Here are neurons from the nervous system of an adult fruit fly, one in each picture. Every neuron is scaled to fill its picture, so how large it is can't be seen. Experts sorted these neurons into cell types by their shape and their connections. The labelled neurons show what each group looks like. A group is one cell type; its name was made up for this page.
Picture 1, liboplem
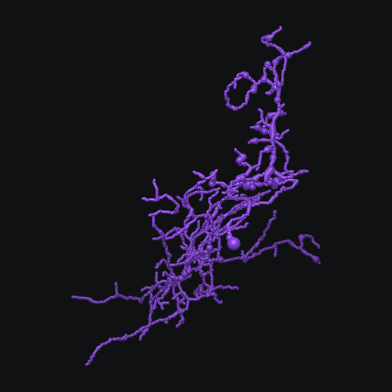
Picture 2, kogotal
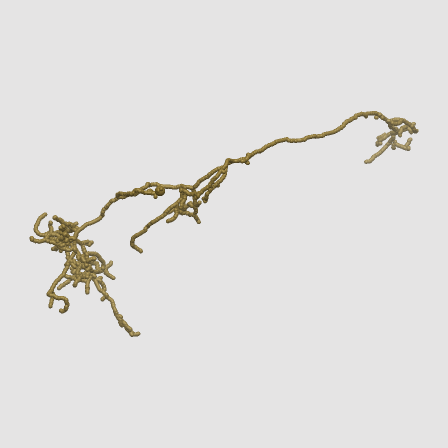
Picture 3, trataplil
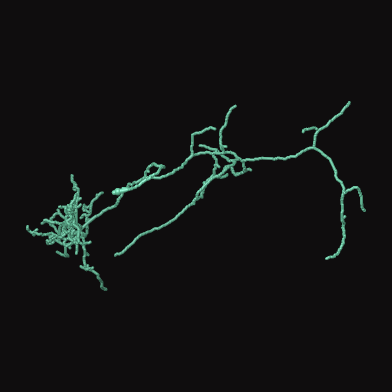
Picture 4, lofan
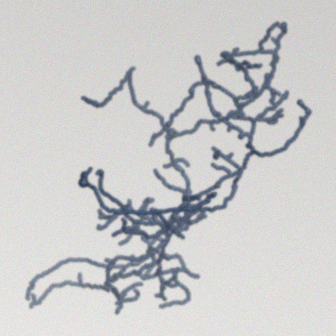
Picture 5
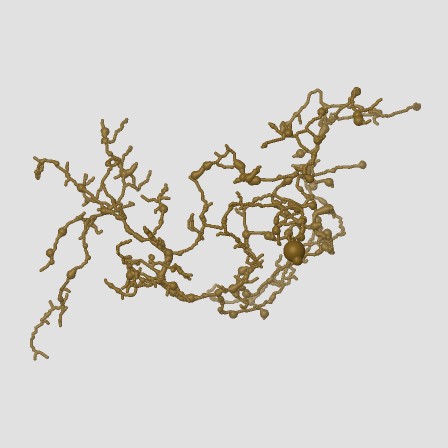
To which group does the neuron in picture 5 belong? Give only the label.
liboplem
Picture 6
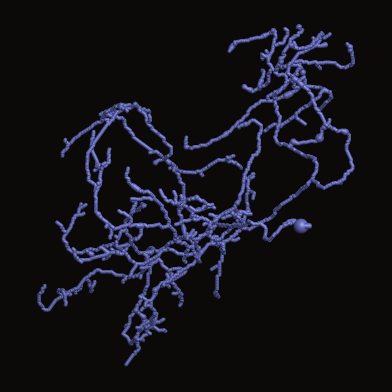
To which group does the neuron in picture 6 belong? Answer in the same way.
lofan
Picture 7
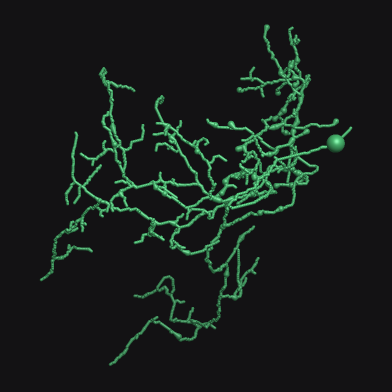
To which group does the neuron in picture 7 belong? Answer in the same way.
liboplem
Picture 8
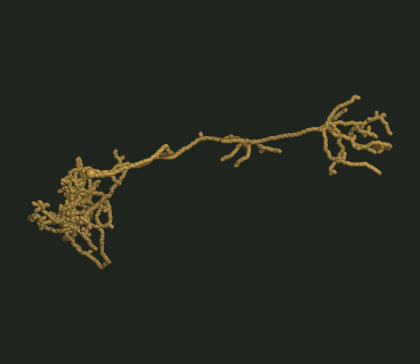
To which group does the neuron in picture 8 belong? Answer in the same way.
trataplil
